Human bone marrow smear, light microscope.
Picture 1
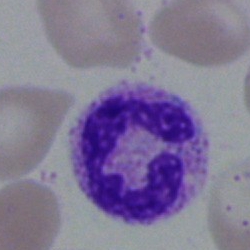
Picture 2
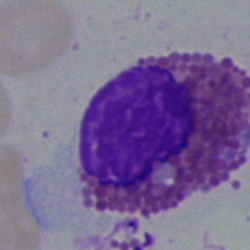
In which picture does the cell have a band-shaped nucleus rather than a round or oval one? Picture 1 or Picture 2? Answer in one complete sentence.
In picture 1 the nucleus of the cell has been drawn out into a lobeless curved band.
